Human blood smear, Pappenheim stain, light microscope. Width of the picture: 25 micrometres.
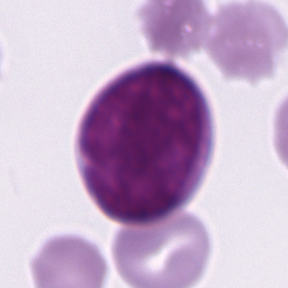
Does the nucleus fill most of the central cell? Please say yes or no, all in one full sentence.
Yes, most of the cell is filled by the nucleus.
